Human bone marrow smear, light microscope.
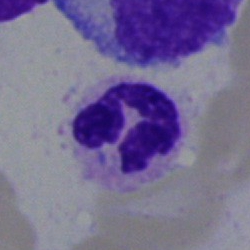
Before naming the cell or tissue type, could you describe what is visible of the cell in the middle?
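Start with the nucleus and count its lobes: there are three, set around a small pale gap in the centre. Then move out to the cytoplasm, which is pale pinkish-lilac and holds fine pinkish-violet granules. With all that in view, you can call this cell a segmented neutrophil.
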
